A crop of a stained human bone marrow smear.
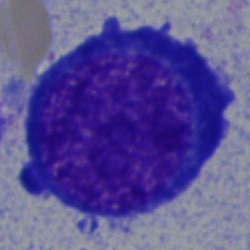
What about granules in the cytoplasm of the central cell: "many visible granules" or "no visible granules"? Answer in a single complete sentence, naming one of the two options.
This cell has a cytoplasm without visible granules.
